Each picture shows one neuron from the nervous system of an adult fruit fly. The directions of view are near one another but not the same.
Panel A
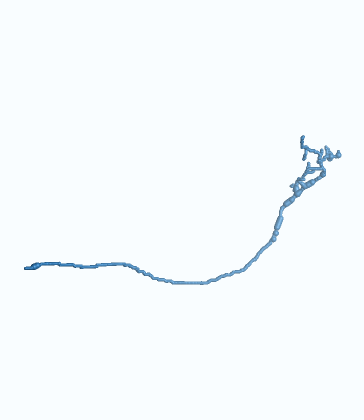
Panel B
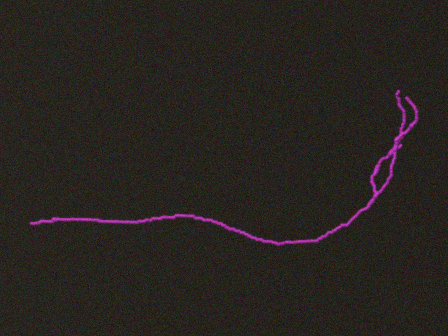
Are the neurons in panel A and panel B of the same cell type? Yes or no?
yes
